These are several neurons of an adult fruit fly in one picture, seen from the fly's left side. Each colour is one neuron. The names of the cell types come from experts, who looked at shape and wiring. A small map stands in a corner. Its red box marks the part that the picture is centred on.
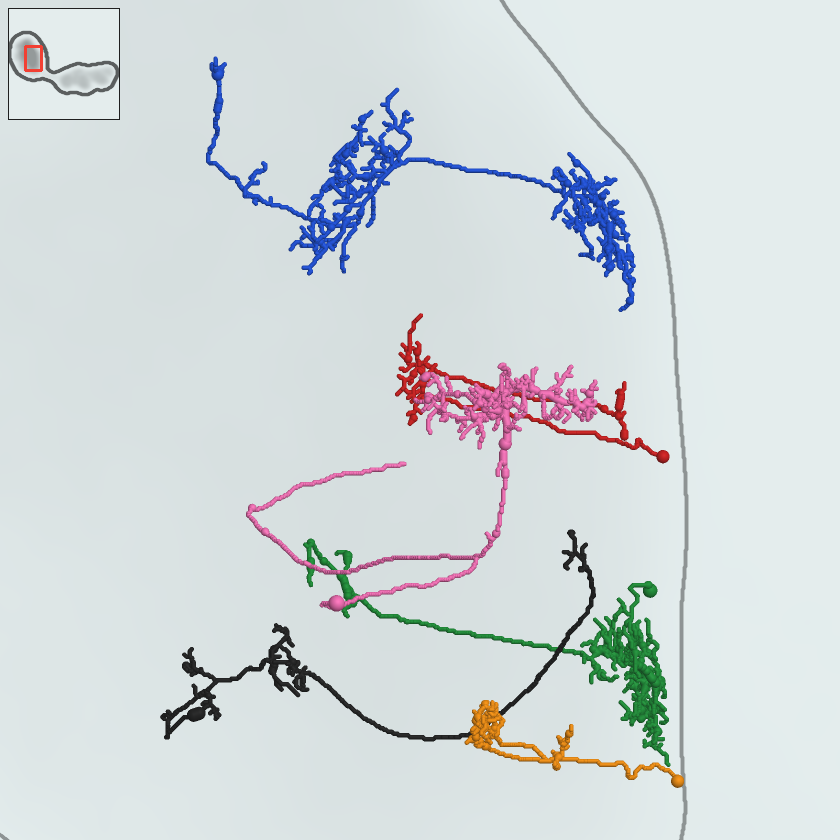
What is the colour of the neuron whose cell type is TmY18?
black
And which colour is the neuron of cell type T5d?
red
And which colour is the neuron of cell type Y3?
green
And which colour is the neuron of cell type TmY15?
blue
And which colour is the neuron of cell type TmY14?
pink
